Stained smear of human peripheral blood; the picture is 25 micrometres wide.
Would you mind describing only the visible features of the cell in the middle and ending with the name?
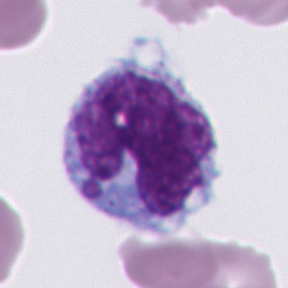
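Outline roughly round, with a slightly ragged edge; a small pale bubble-like bleb projects from the top edge. Nucleus folded into a horseshoe shape, its notch opening toward the bottom of the cell. Chromatin dark purple and mottled rather than smooth. Name: monocyte.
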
